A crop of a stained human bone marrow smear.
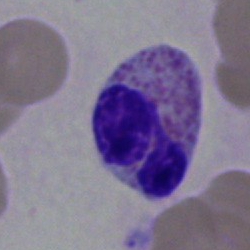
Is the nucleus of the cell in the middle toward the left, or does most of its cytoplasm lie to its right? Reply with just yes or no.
Yes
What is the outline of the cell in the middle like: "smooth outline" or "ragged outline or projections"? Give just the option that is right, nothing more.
Smooth outline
